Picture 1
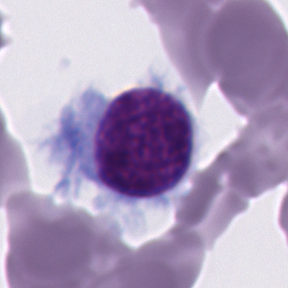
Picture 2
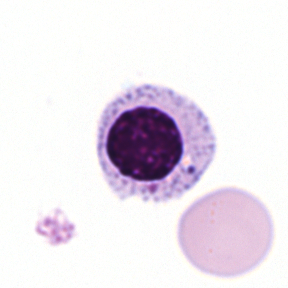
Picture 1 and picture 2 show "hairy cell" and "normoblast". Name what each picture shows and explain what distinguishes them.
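Quick one: the hairy cell is picture 1, the normoblast picture 2. The hairy cell's outline is ragged and irregular, with fine blue hair-like projections fringing the cytoplasm, mostly on the left, whereas the normoblast is roughly round with just a slightly uneven edge. Both have dark purple chromatin, mottled in picture 1 and dense with a few small paler spots in picture 2.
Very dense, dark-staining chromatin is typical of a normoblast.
No nucleoli show in the hairy cell.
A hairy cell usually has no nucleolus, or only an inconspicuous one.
The hairy cell has no granules in its cytoplasm, while the normoblast has a moderate rim of pale lilac cytoplasm with one small dark dot just below and right of the nucleus. A red cell sits to the lower right of the normoblast without touching it.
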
